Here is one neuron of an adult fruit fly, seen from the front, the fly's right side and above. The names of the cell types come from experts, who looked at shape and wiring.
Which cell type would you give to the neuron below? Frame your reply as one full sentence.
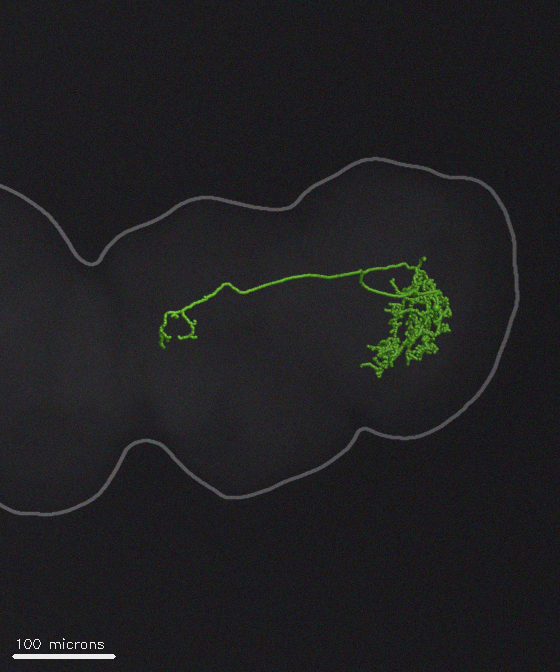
Included in the cell type AVLP235 is this neuron.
